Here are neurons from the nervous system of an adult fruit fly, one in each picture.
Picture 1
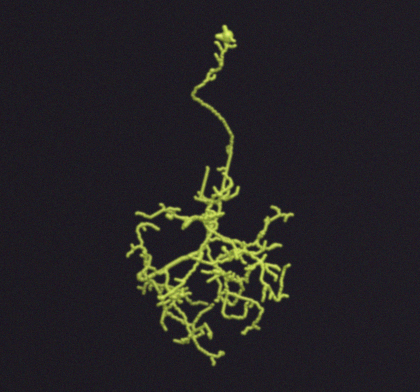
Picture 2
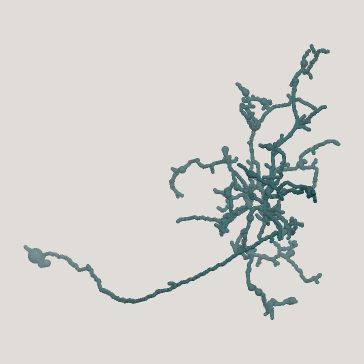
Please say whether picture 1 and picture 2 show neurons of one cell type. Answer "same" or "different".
different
